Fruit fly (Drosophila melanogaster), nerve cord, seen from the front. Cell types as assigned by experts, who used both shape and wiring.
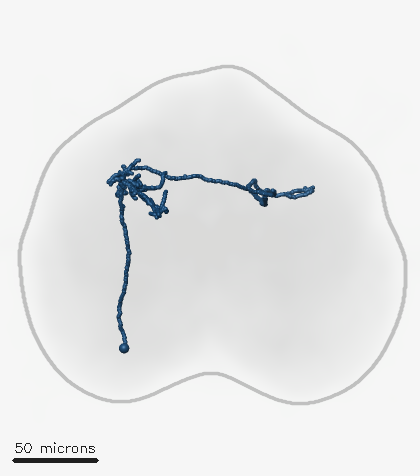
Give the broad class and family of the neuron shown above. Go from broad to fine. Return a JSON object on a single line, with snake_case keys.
{"broad_class": "nerve-cord intrinsic neuron", "family": "hemilineage 06A"}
